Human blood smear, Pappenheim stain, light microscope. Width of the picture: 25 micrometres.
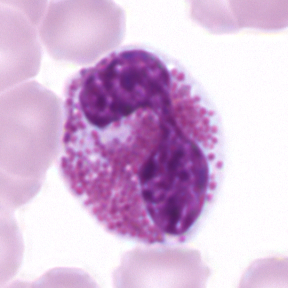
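Eosinophil, the cell in the middle of a stained human peripheral blood smear. Nucleus: two lobes joined by a narrow band, one at the upper left and one at the lower right. Chromatin: dark purple, coarsely clumped. Granules: fairly even in size throughout the cell.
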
